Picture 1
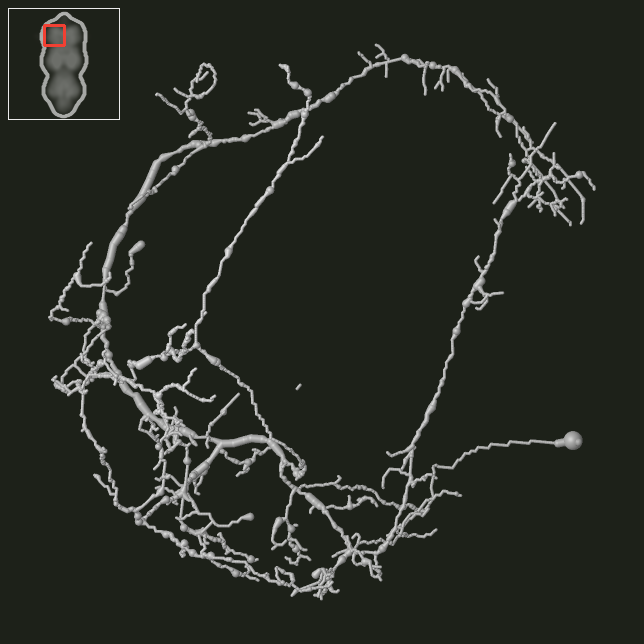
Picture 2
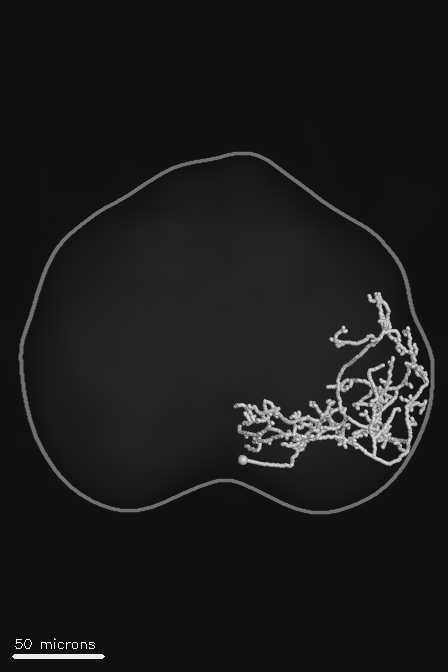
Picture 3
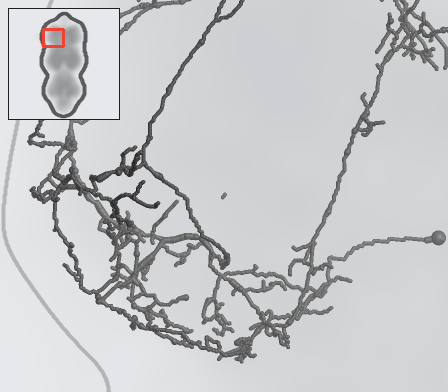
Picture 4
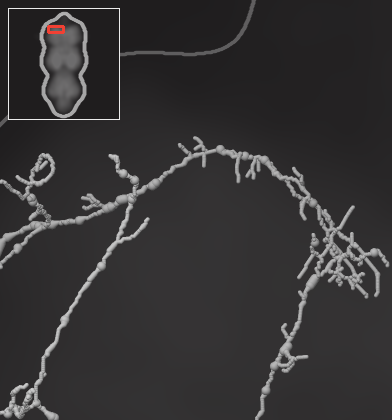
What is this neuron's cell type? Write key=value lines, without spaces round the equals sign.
cell_type=IN04B111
